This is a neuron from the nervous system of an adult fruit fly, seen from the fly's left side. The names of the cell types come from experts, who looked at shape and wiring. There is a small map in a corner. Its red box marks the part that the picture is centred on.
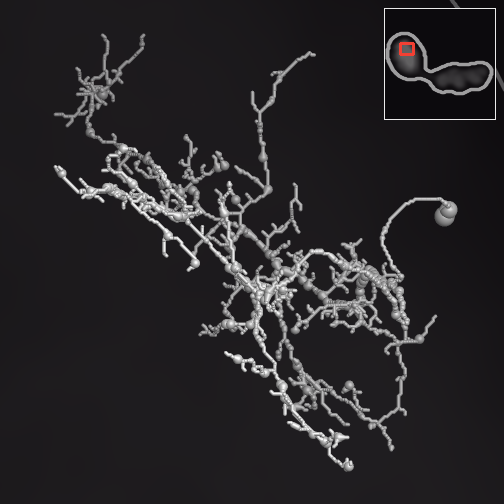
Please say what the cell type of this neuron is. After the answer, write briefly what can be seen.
Its cell type is CB4073. It is a central-brain intrinsic neuron. Its cell body lies on the right of the picture. In this view it is about as wide as it is tall.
